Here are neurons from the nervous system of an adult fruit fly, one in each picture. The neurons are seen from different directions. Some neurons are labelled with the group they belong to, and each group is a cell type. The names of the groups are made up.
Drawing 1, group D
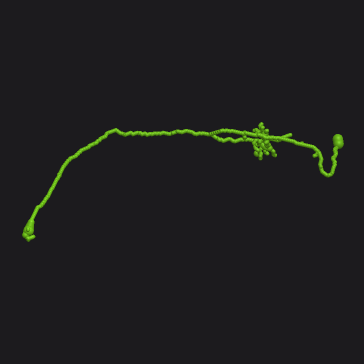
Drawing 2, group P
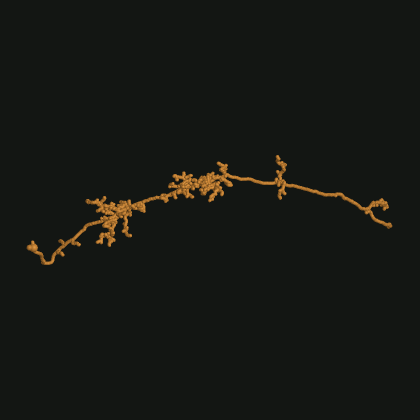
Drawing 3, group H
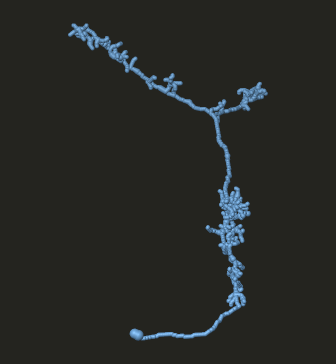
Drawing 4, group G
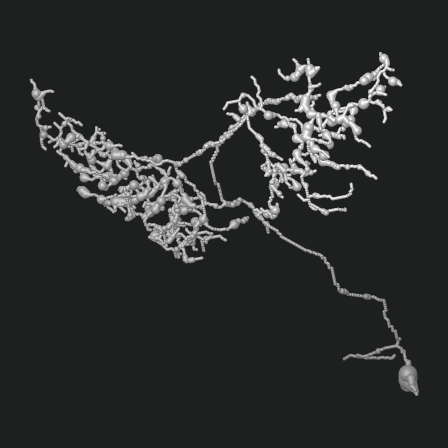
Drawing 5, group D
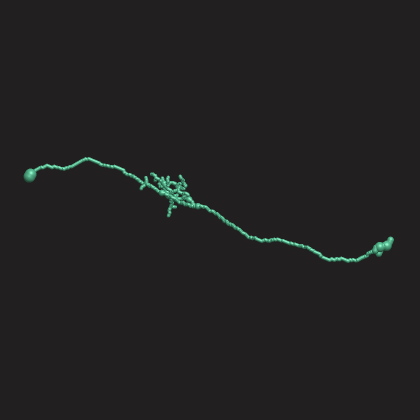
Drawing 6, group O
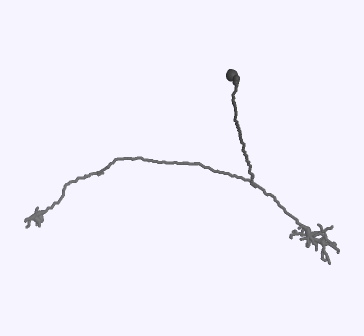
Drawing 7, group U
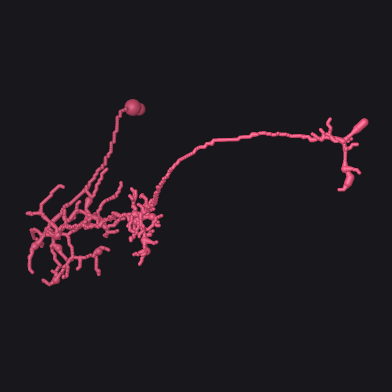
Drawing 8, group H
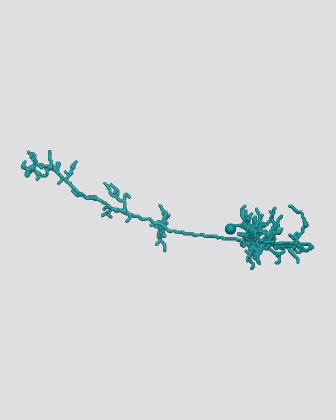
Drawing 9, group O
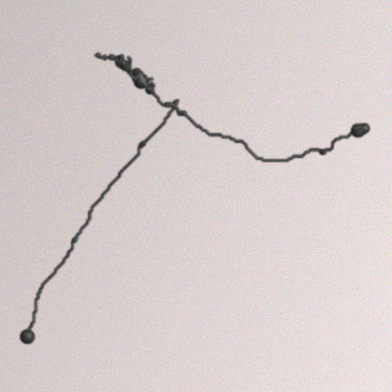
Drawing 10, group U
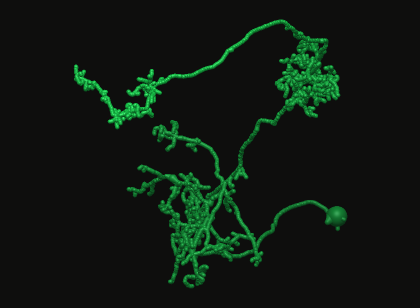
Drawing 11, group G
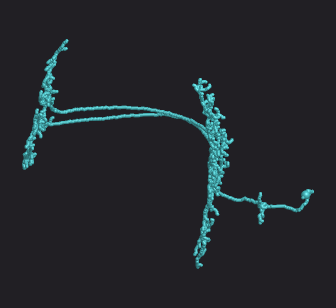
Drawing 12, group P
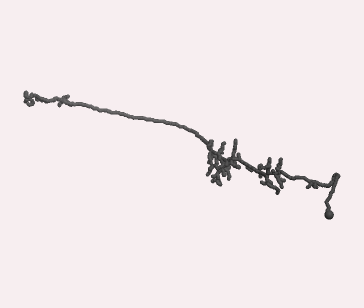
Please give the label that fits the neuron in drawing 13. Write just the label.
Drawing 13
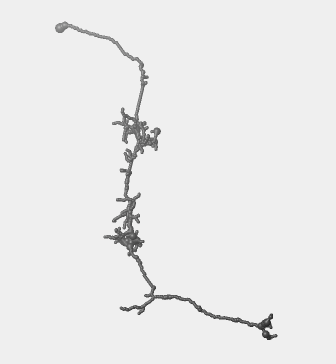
group P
